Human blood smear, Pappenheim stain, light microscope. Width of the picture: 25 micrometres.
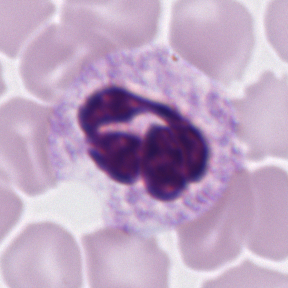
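Segmented neutrophil at the centre of a stained peripheral blood smear. The cell outline is roughly round, and the nucleus is divided into several lobes with no nucleoli visible. Fine lilac granules fill the cytoplasm.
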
